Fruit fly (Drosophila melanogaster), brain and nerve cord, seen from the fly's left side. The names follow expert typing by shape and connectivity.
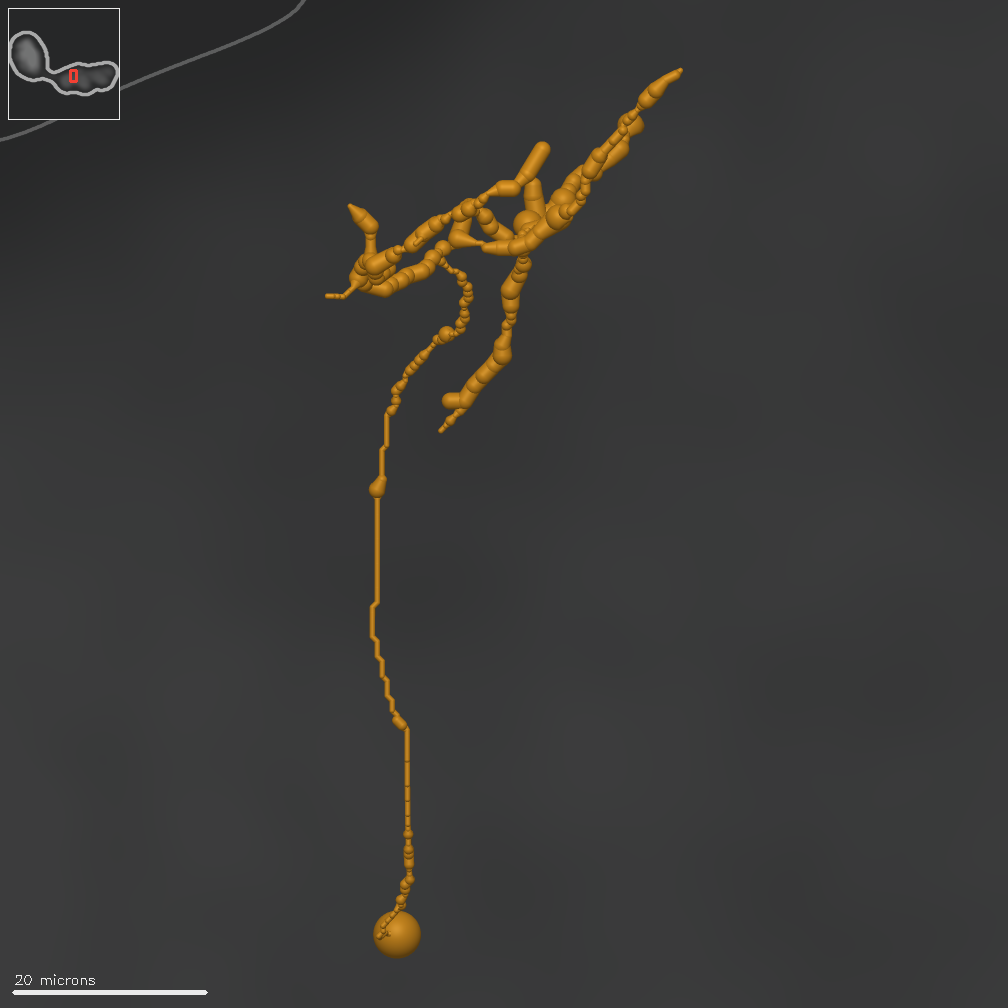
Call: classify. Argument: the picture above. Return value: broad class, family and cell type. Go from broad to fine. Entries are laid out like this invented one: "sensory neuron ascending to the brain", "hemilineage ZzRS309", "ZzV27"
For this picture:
"nerve-cord intrinsic neuron", "hemilineage 03B", "IN03B086_d"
